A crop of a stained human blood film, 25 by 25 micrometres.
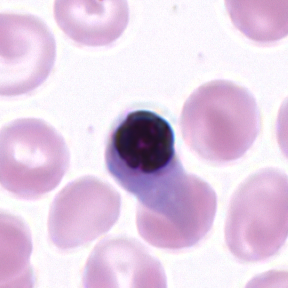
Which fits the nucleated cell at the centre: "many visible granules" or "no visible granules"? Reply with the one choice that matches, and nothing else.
No visible granules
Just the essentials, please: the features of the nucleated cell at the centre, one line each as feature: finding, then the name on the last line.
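Chromatin: dense, very dark purple throughout the nucleus
Outline: drawn into a tail running down from the nucleus
Cytoplasm colour: pale bluish-lilac
Cytoplasm above nucleus: very thin rim
Name: normoblast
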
